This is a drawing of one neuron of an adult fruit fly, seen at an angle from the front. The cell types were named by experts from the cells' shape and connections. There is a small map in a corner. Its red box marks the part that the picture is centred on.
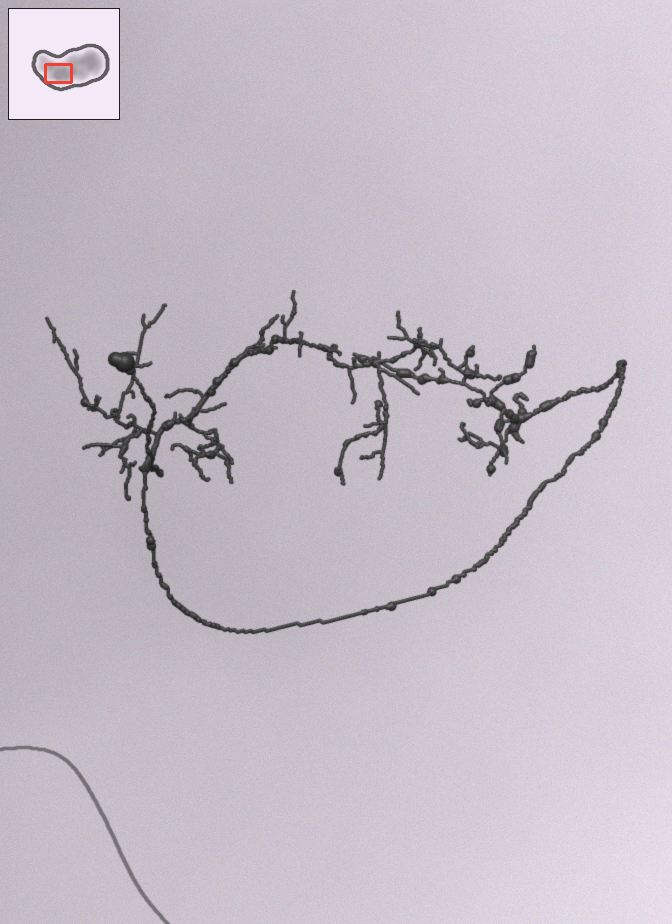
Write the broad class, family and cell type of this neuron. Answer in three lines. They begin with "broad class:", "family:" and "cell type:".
broad class: nerve-cord intrinsic neuron
family: hemilineage 01A
cell type: IN01A070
